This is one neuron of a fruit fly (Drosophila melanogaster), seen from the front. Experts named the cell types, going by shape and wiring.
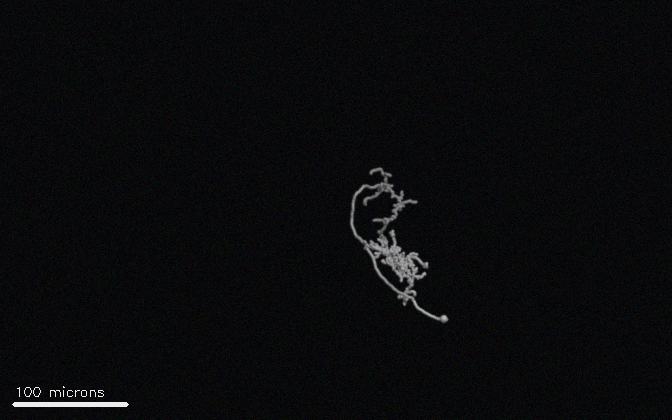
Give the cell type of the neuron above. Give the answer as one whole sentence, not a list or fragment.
The neuron is typed under the name CB1418.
